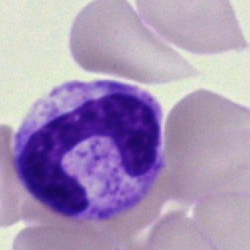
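Band neutrophil, central cell. Outline rounded, smooth. Nucleus a thick curved band, bent into a horseshoe around a pale central patch of cytoplasm; horseshoe open toward the bottom of the picture. Chromatin dark purple, dense, coarsely clumped.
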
